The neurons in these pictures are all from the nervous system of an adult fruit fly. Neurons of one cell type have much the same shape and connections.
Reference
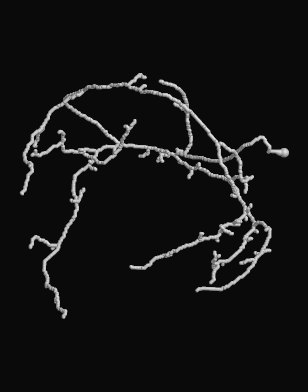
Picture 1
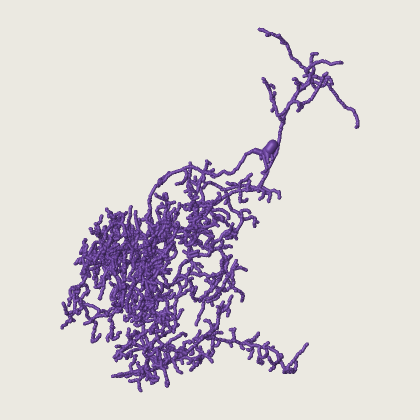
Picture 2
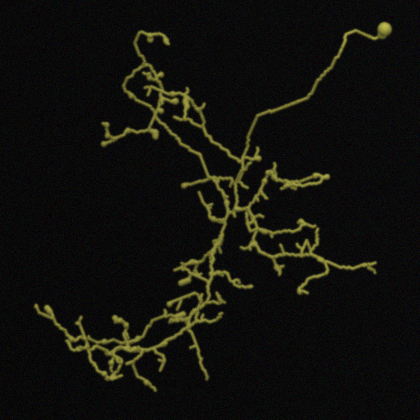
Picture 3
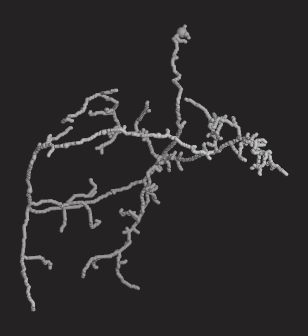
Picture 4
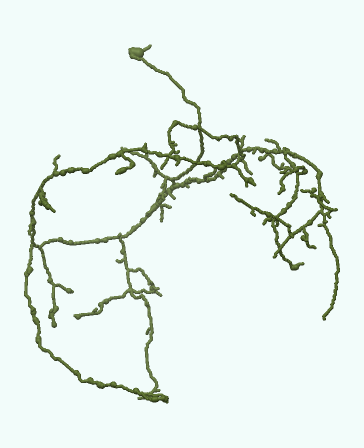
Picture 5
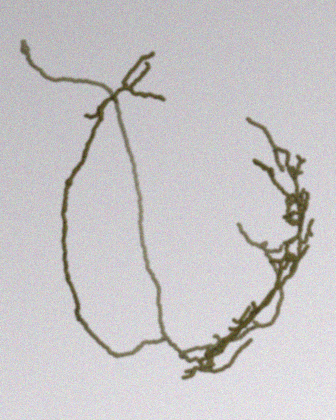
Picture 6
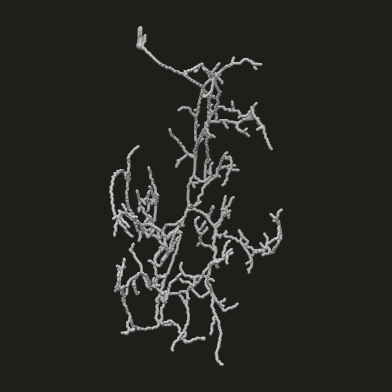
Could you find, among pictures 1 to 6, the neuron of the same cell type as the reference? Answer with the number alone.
4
